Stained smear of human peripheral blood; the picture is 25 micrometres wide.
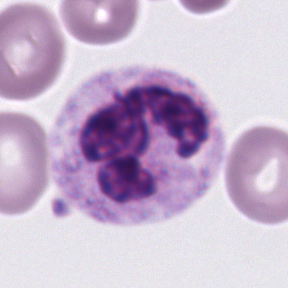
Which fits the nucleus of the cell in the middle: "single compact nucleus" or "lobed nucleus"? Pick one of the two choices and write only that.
Lobed nucleus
